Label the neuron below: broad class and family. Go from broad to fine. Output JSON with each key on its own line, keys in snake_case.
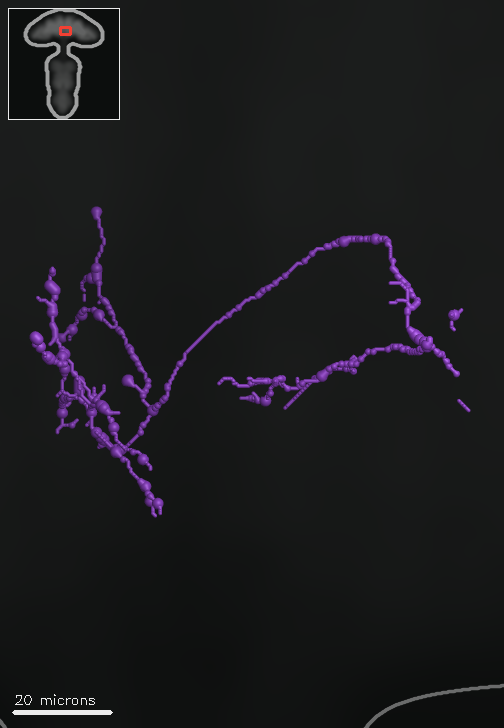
{
 "broad_class": "central-brain intrinsic neuron",
 "family": "hemilineage DM6_central1"
}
